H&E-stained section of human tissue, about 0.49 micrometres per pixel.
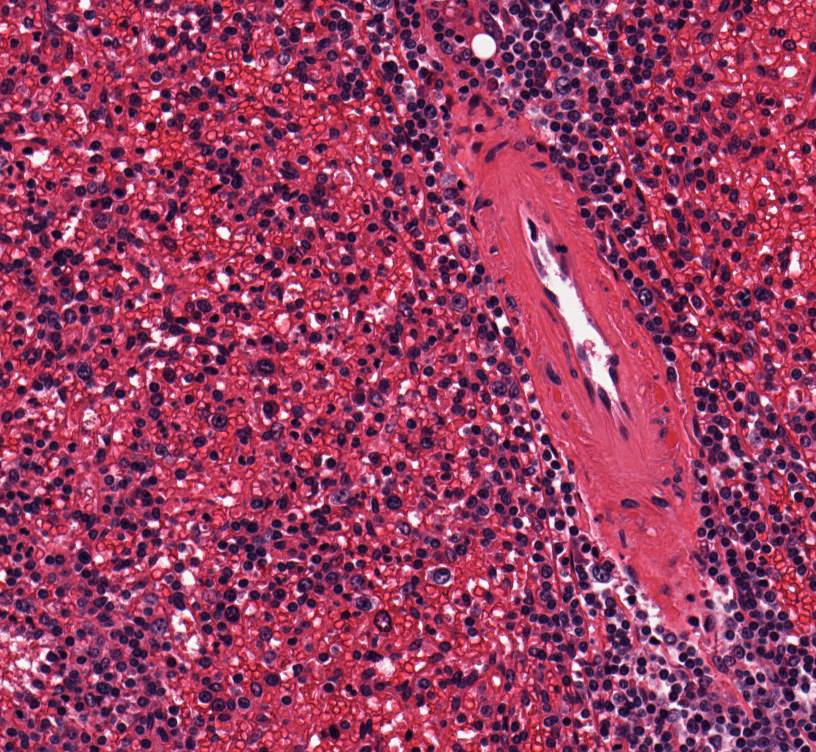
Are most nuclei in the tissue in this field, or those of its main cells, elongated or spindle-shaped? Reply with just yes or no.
No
